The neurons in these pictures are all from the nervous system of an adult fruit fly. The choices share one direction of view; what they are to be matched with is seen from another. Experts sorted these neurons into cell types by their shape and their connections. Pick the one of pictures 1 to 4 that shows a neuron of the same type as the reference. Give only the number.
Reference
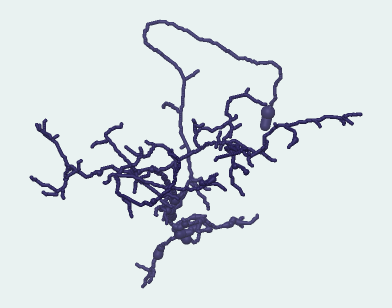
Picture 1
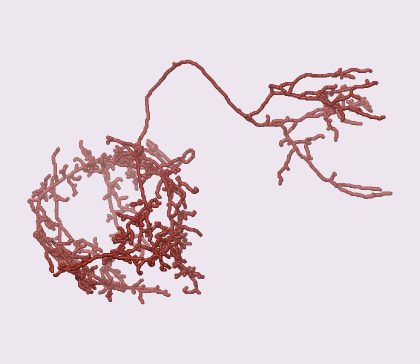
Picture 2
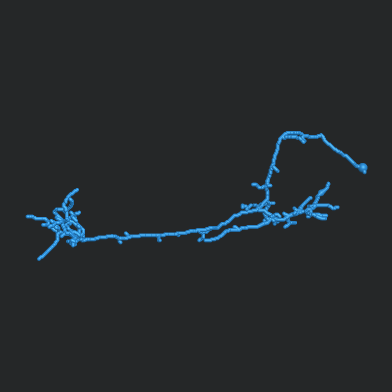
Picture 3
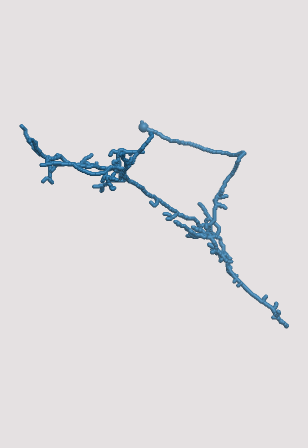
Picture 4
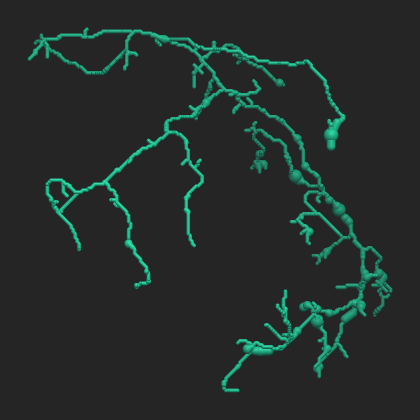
3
